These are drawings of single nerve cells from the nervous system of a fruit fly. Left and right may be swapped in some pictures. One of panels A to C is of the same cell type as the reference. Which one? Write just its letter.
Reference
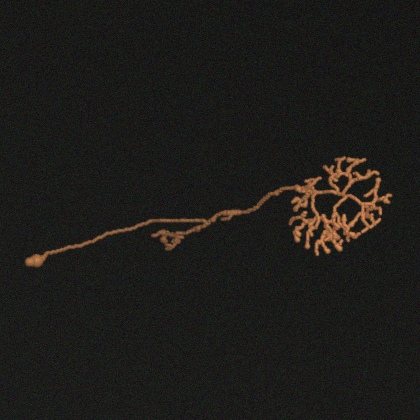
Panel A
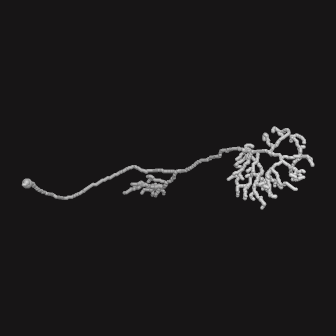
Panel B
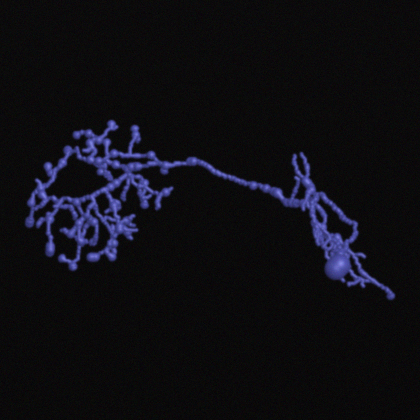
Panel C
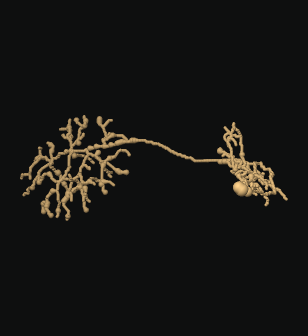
A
